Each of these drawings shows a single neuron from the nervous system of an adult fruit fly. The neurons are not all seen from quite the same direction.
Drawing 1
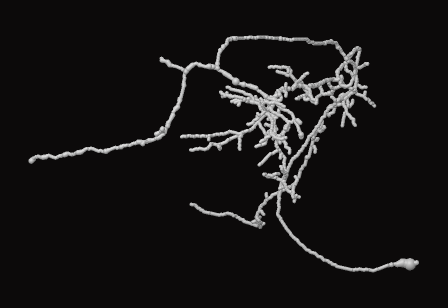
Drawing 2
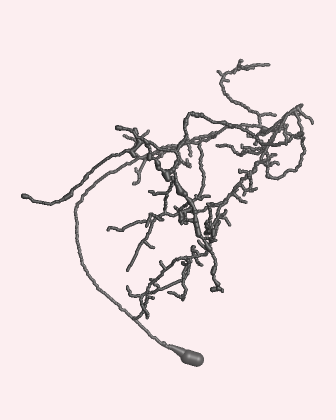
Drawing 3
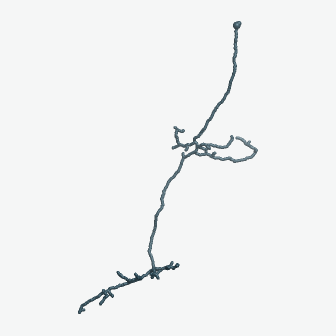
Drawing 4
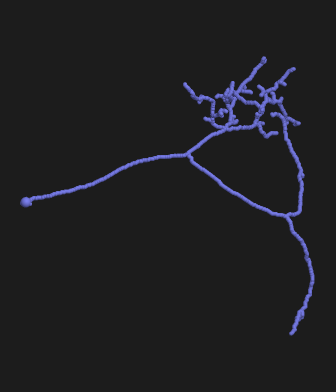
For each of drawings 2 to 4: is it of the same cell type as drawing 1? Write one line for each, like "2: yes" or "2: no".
2: yes
3: no
4: no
